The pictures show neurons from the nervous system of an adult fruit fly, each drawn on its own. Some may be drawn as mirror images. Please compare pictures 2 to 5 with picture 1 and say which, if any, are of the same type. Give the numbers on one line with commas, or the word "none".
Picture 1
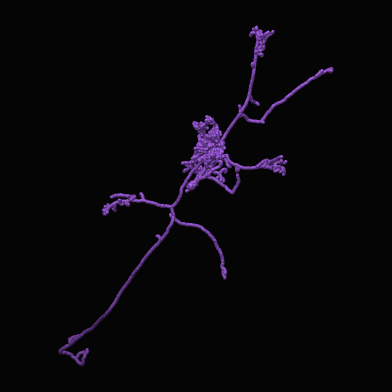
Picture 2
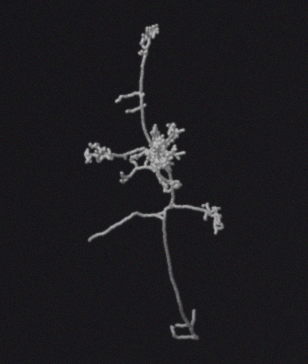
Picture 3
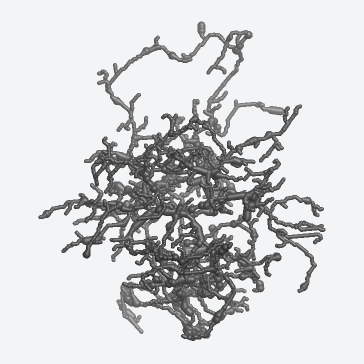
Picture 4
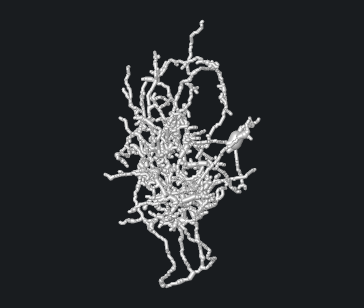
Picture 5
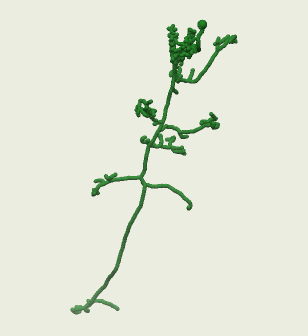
2, 5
